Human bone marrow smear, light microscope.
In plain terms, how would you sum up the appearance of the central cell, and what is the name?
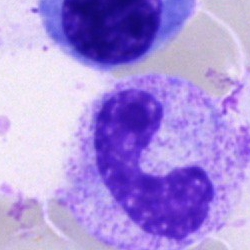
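Nucleus curved into a C, hollow opening to the right. No nucleoli seen. Cytoplasm plentiful, pale lilac, free of vacuoles. Band neutrophil.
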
